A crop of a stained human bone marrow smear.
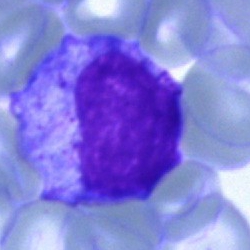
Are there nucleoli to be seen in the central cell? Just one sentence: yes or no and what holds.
No, a nucleolus is not visible in its nucleus.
